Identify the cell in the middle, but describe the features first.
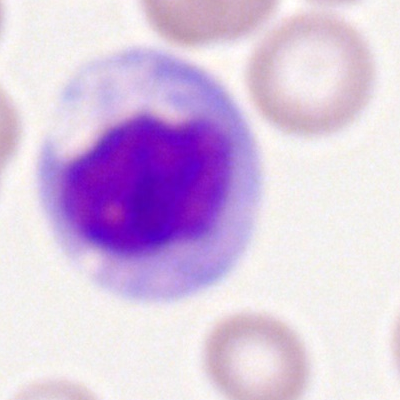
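Widest rim of cytoplasm above the nucleus. Nuclear chromatin dark purple. Cytoplasm pale blue-lavender. Small pink spot in the lower left part of the nucleus. Cell: monocyte.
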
